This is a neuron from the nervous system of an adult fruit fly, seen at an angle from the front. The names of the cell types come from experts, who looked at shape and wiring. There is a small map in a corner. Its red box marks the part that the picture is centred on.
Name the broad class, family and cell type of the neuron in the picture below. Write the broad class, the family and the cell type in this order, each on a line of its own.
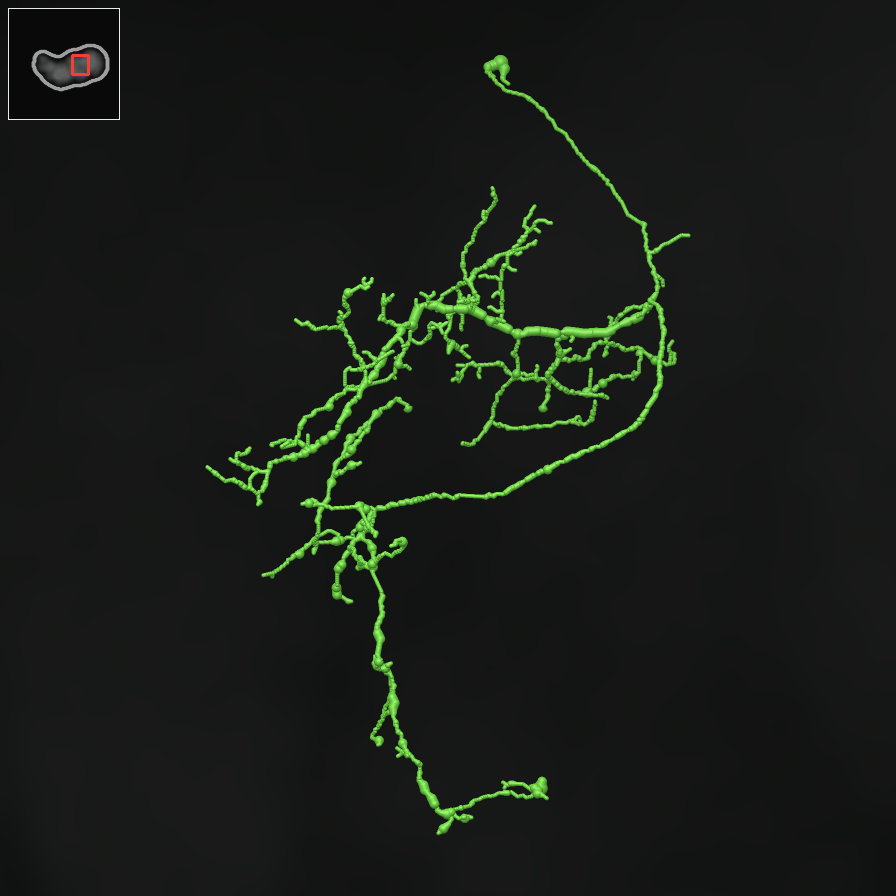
central-brain intrinsic neuron
hemilineage DM6_central1
CB1260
